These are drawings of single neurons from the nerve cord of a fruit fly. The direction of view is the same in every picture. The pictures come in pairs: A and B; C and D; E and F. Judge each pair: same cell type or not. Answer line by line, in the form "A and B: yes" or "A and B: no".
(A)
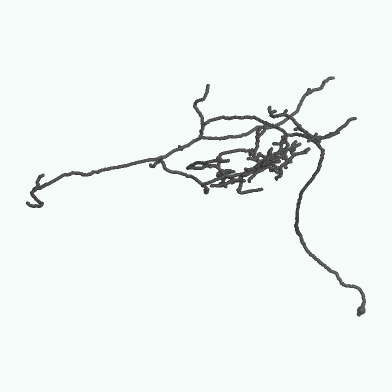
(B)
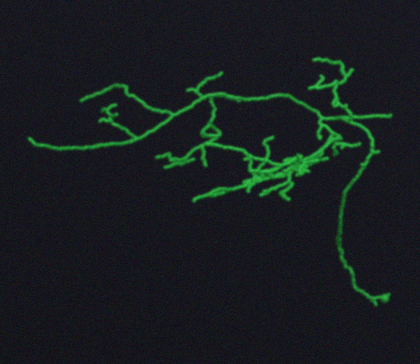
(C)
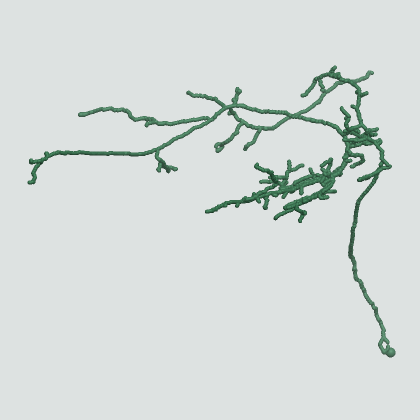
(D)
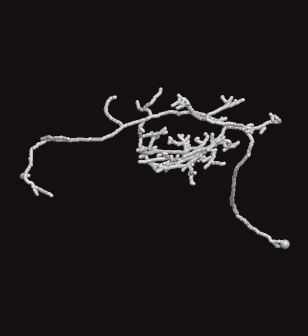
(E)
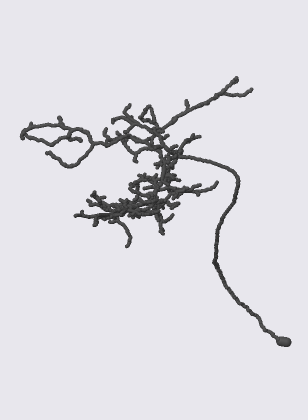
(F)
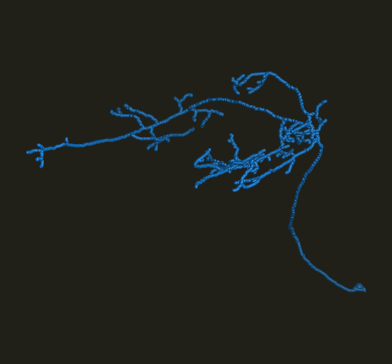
A and B: no
C and D: no
E and F: no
